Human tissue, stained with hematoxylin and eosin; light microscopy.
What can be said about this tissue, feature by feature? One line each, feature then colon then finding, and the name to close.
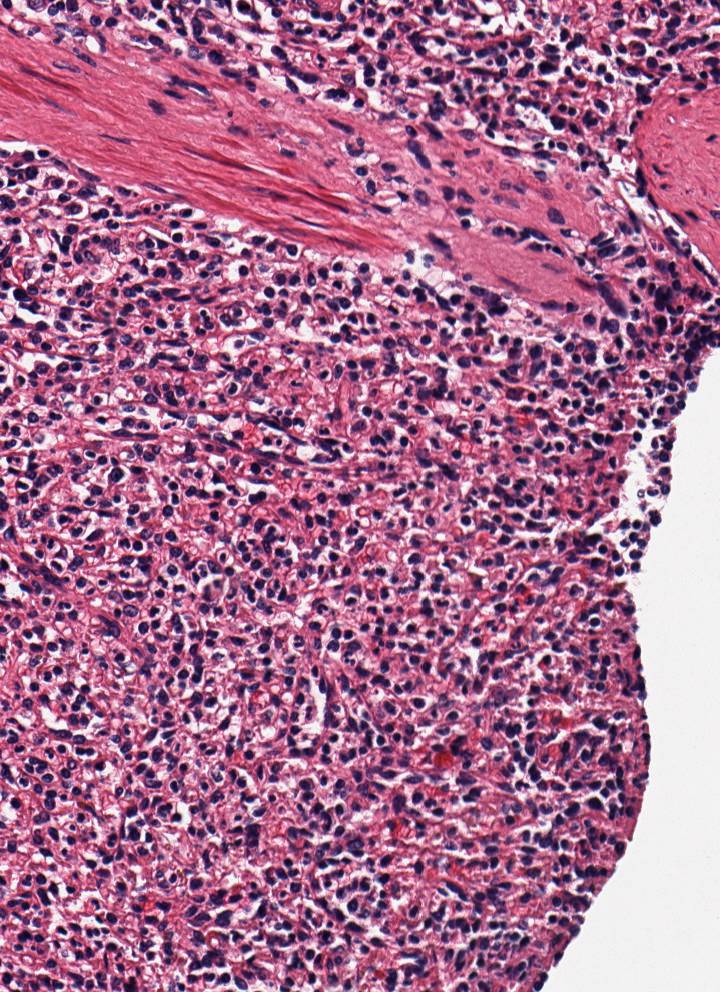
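Band: pink, at top; nuclei elongated, spindle-shaped
Nuclei: in the sheet mostly small, round, darkly stained
Cytoplasm: many cells in the sheet show a pale to clear rim around the nucleus
Blood: small clusters of red blood cells, lower right of the sheet
Tissue: spleen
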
